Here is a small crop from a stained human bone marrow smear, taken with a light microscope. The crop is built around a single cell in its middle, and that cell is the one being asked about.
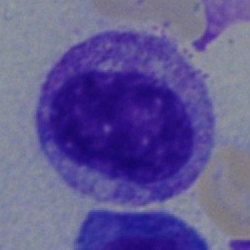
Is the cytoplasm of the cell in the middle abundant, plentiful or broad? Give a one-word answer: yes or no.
No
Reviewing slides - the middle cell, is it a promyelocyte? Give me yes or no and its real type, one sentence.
No, the centre of the crop is taken up by a myelocyte, not a promyelocyte.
